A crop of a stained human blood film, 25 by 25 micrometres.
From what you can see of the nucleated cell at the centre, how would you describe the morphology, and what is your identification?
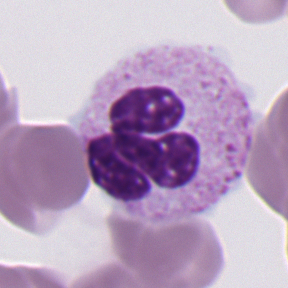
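Notice that the nucleus shows no visible nucleoli. Around it the cytoplasm is plentiful and pale pink, with fine lilac granules scattered all through it. You won't find any vacuoles there. So here we have a segmented neutrophil.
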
